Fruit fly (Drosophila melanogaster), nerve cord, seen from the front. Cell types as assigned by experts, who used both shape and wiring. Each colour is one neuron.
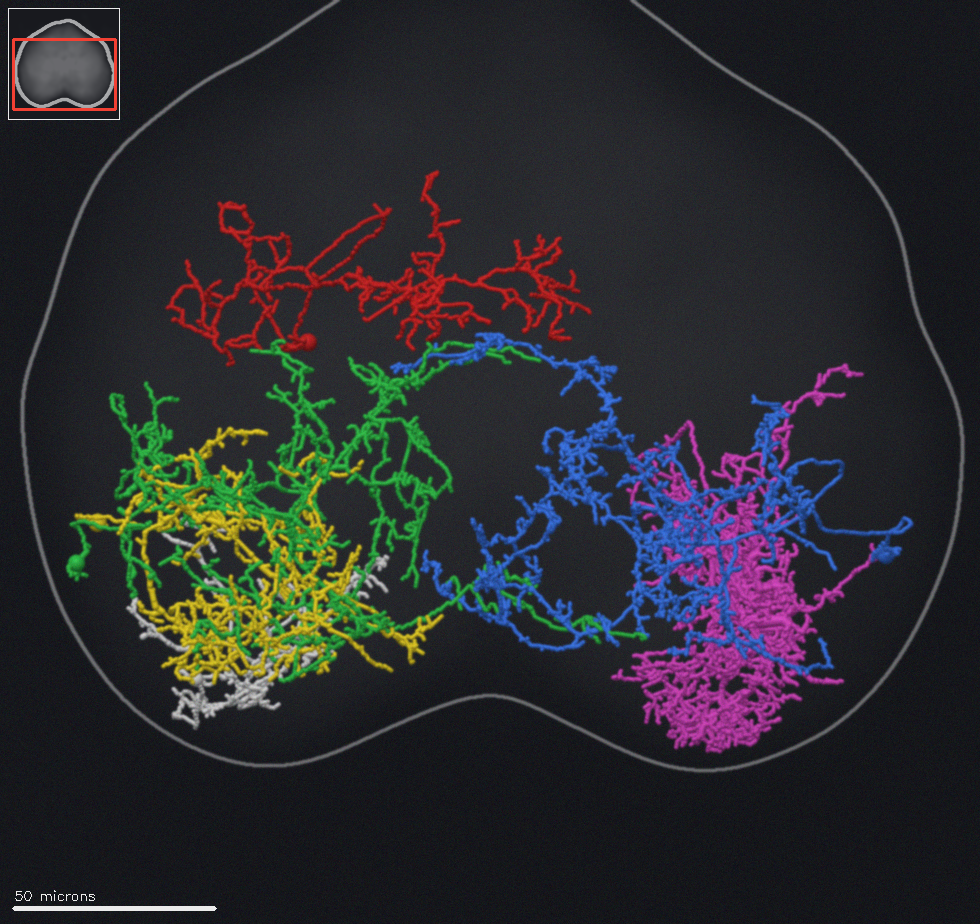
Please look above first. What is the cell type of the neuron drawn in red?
IN21A043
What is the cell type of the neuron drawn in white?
IN13A072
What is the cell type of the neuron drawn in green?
IN20A.22A012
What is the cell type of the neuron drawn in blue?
IN20A.22A013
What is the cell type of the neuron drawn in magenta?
IN21A019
